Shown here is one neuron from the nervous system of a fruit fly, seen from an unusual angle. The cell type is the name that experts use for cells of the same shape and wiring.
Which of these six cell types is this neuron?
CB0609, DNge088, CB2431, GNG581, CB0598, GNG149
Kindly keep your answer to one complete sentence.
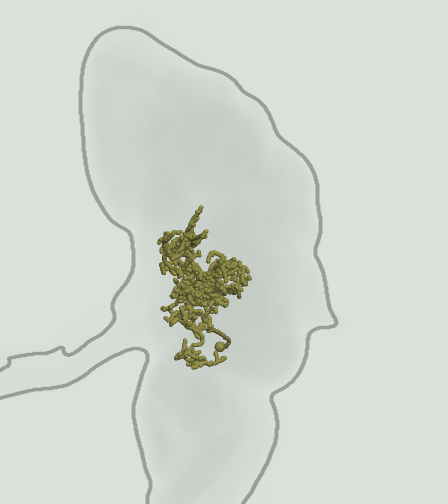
The cell type held by this neuron is CB0609.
